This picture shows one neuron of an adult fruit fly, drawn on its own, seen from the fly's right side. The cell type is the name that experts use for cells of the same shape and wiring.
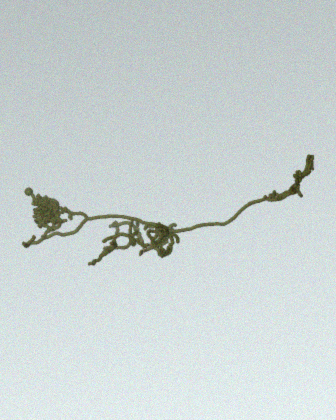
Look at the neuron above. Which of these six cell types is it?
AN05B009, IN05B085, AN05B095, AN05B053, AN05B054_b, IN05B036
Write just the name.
AN05B095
